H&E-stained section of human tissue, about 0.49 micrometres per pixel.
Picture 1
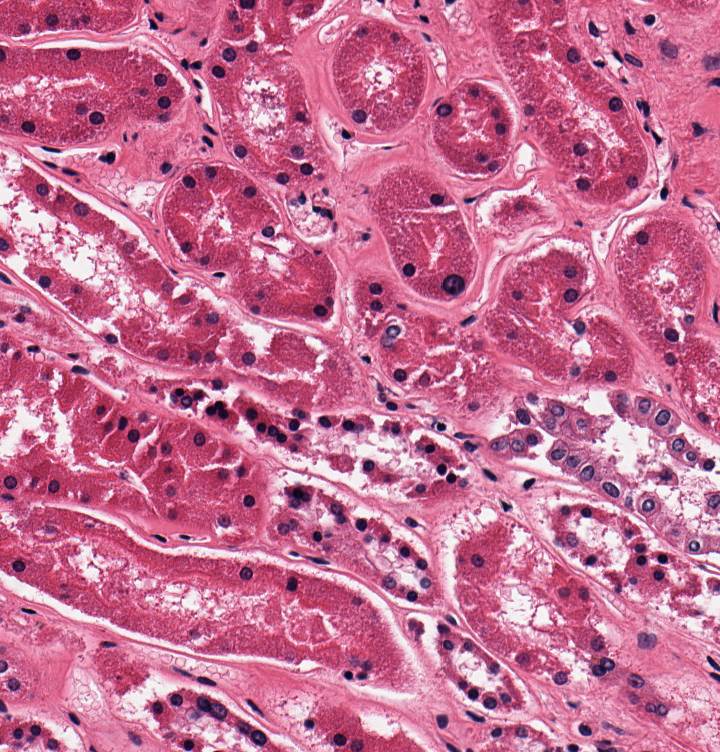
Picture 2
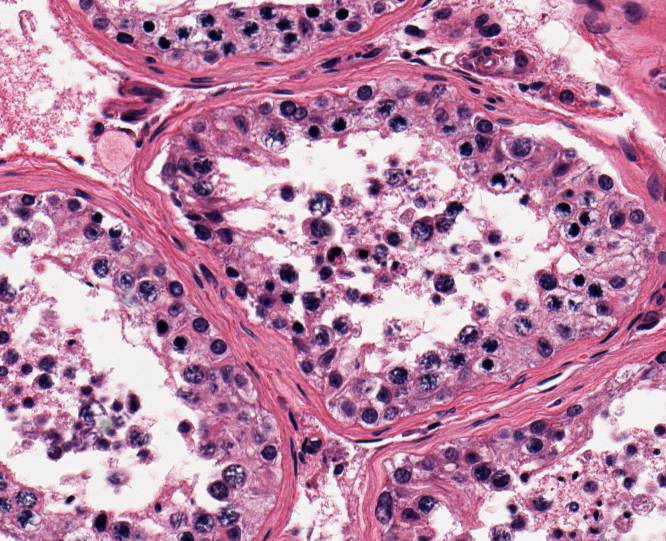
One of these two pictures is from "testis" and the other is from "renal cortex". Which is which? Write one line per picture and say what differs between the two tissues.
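Picture 1 – renal cortex. Most tubules are lined by a single layer of cuboidal to low columnar cells with abundant, deeply eosinophilic, granular cytoplasm.
Picture 2 – testis. The lining of each tubule is many cell layers thick, stacked from the wall toward the centre.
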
